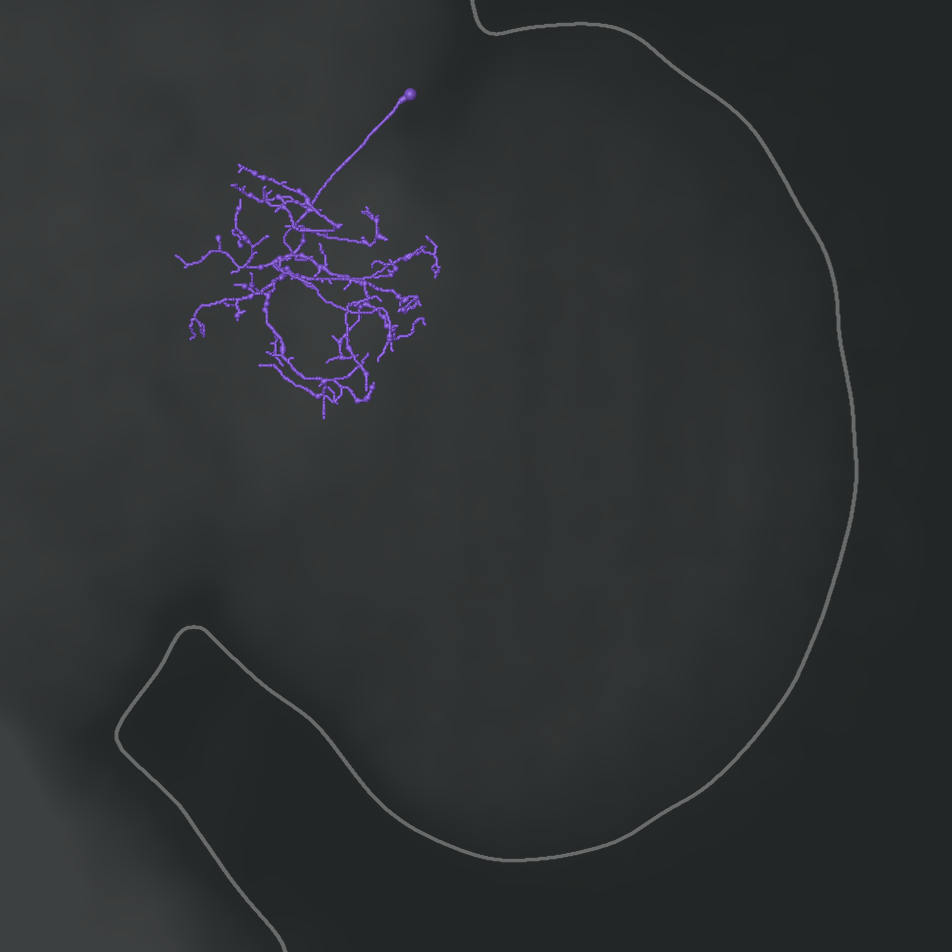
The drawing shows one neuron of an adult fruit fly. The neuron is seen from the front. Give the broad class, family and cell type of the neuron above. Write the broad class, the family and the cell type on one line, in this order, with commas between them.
central-brain intrinsic neuron, hemilineage VPNp&v1_posterior, PVLP112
